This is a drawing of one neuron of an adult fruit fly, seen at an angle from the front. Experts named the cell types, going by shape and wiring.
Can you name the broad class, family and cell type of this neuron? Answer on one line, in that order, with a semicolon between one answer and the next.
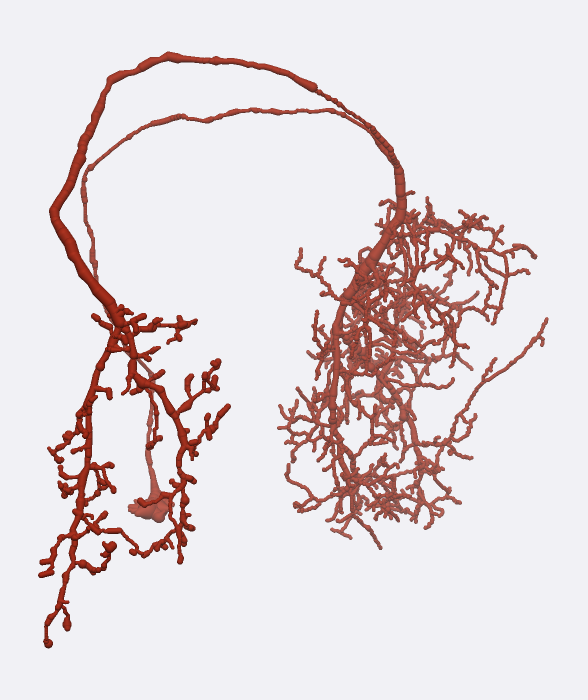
nerve-cord intrinsic neuron; hemilineage 02A; IN02A003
